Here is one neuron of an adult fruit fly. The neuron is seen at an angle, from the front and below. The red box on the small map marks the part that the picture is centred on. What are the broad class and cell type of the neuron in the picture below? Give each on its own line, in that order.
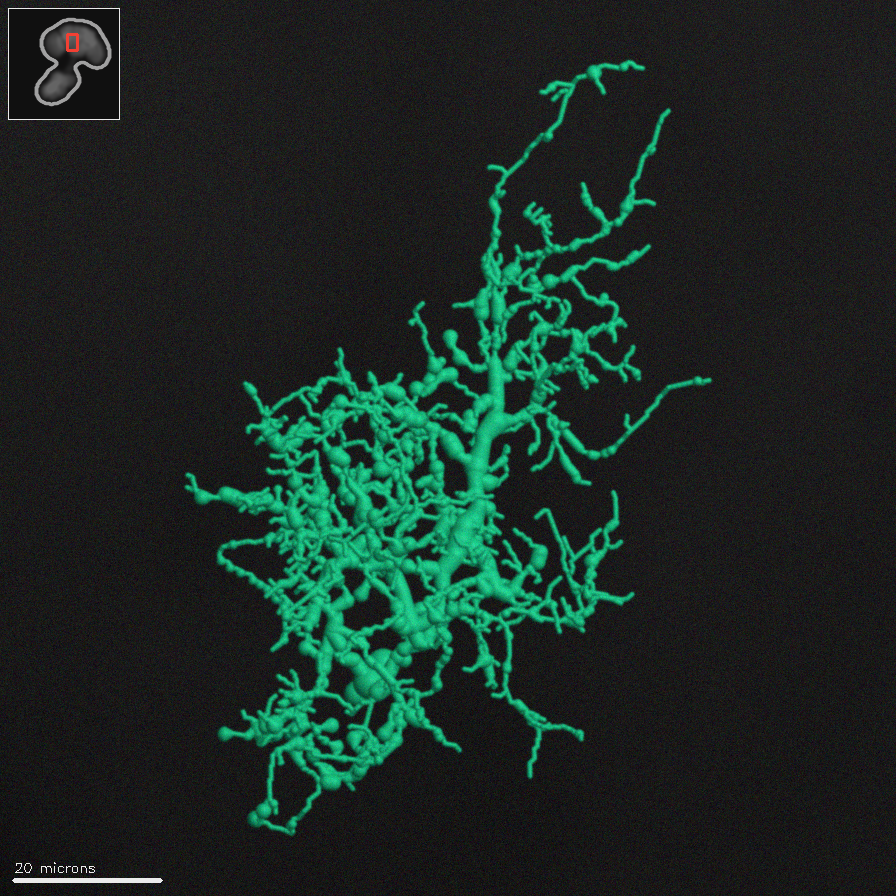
central-brain intrinsic neuron
PS310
